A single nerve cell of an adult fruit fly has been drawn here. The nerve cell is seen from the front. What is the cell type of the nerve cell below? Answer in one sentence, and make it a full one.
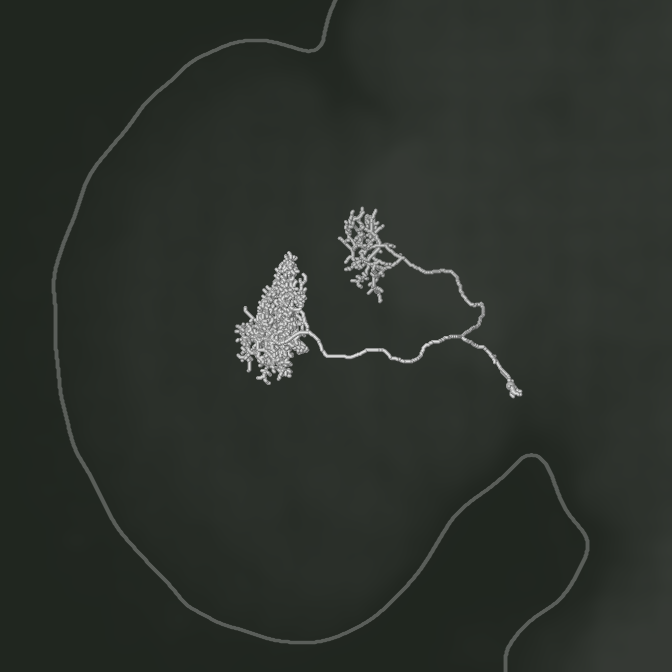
This nerve cell is of the type MeLo9.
